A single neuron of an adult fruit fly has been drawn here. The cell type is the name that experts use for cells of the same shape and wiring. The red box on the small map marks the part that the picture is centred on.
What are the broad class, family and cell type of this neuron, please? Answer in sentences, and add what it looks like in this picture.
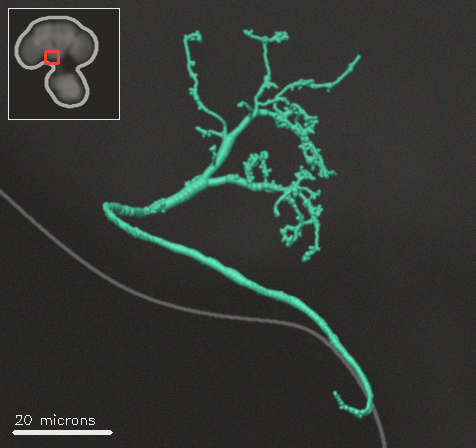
Its broad class is sensory neuron entering the brain. Its family is called class mechanosensory. The cell type is BM_Vt_PoOc. By the scale bar it is about 80 microns tall in this view. In this view it is taller than it is wide.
